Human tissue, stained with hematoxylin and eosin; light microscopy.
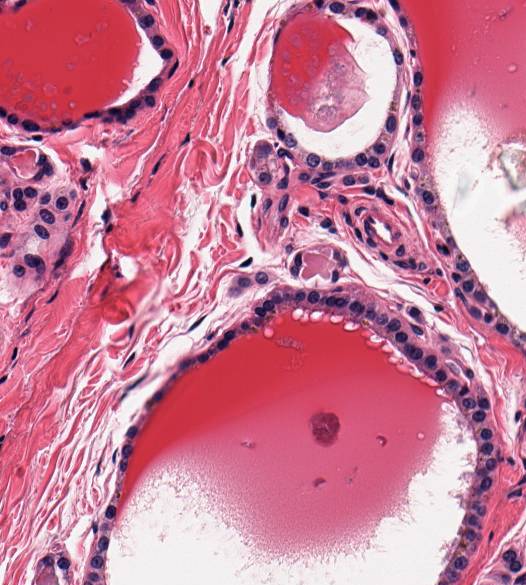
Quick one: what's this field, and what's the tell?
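Structure: thyroid follicle. Three large dilated spaces, top left, top right and bottom, separated by bands of stroma. Bottom space lined by cuboidal cells with round dark nuclei.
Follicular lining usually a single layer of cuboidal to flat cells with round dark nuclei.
Upper lining of bottom space: small rounded pale blebs projecting into the lumen.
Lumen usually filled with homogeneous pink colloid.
Pink secretion in bottom lumen fades to white, with a bubbly edge, towards the bottom of the field.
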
